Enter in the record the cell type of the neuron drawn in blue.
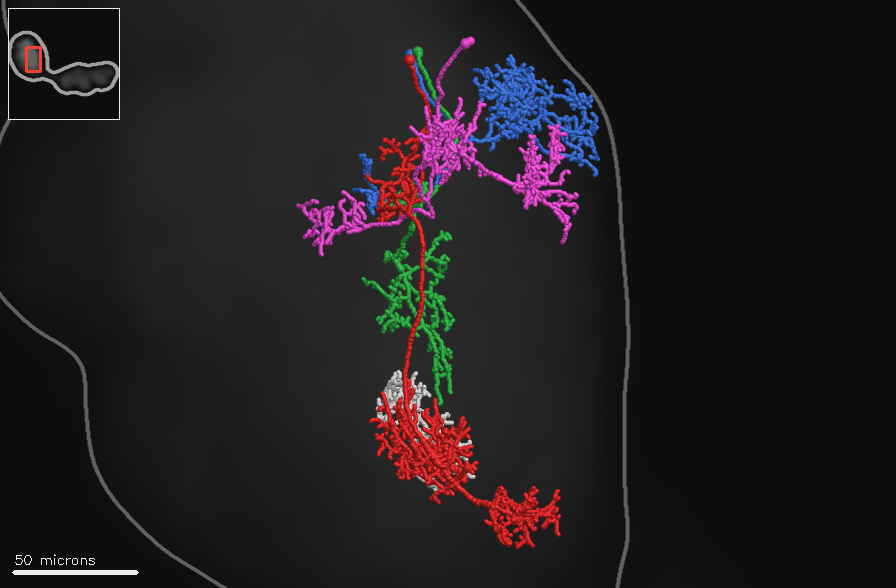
LPLC1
